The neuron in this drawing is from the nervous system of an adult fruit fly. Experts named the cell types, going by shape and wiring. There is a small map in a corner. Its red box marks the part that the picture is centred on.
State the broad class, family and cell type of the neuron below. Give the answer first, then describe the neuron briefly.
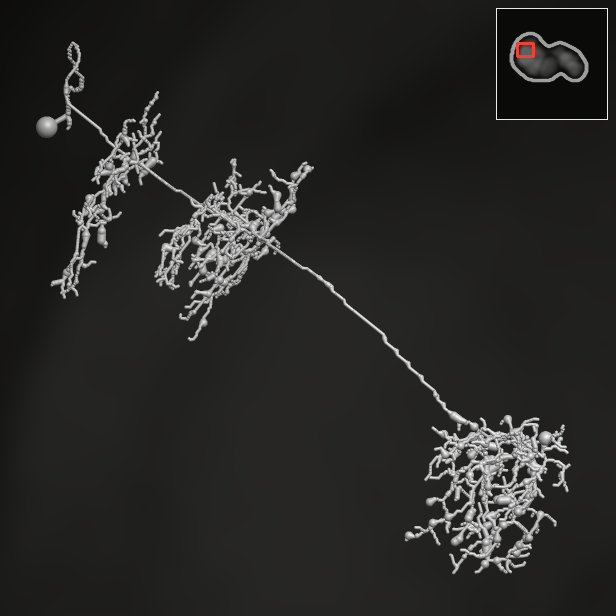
Its broad class is optic-lobe intrinsic neuron. The family is TmY. Its cell type is TmY15. The cell body can be seen at the upper left of the picture. The picture shows more than a hundred branch ends.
